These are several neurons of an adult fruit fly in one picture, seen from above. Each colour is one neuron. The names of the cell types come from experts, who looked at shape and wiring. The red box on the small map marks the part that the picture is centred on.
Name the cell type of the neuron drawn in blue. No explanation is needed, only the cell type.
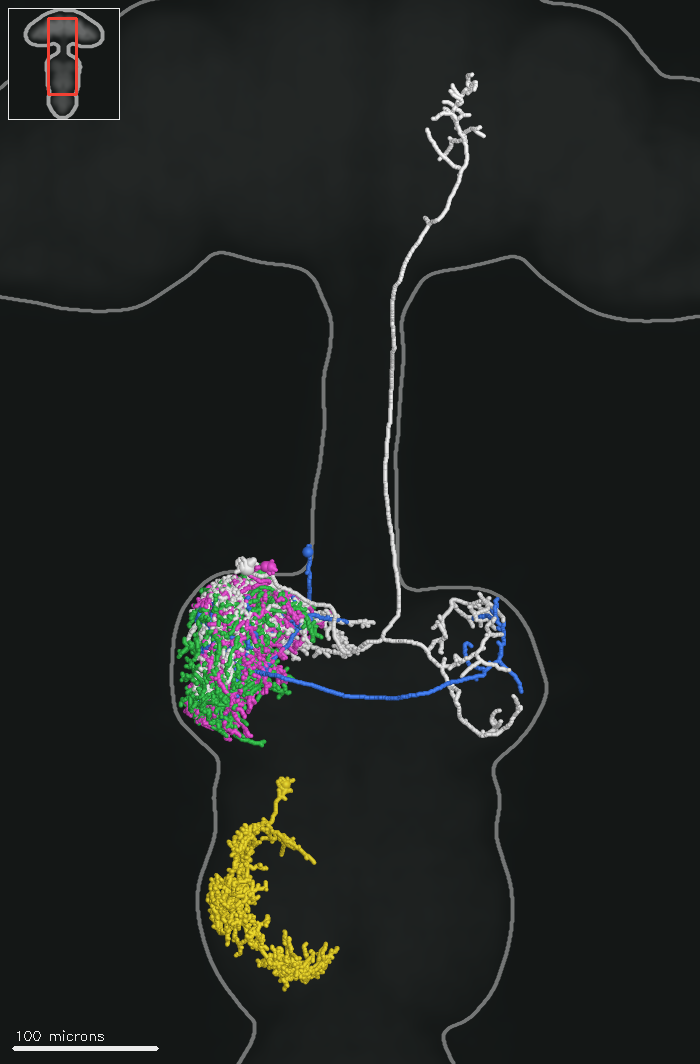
IN14B011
